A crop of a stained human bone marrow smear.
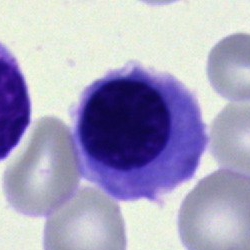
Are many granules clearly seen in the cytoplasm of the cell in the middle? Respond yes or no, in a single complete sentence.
No, in the cell's cytoplasm no granules are visible.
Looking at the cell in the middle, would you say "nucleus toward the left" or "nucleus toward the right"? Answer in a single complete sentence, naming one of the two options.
Most of its cytoplasm is found to the right of its nucleus.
